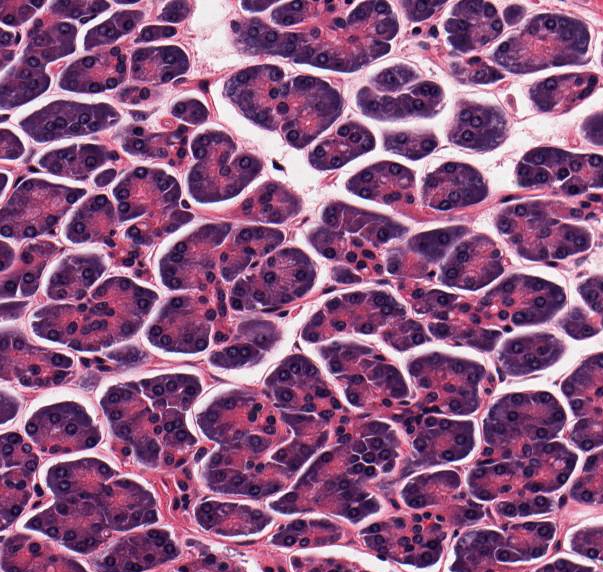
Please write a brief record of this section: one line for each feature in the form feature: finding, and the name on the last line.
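Layout: closely packed rounded acini fill the field, no larger ducts among them
Nuclear position: at the cell bases, round the outer edge of each acinus
Nuclei: round, each with a small dark nucleolus
Cytoplasm: purple at the base, pinker toward the acinus centre
Name: pancreas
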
